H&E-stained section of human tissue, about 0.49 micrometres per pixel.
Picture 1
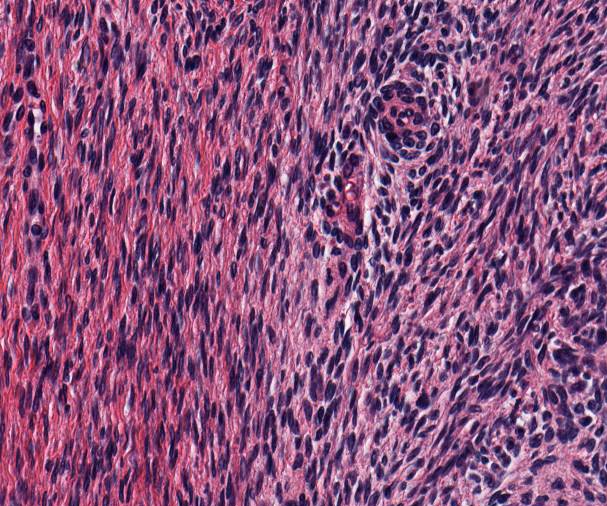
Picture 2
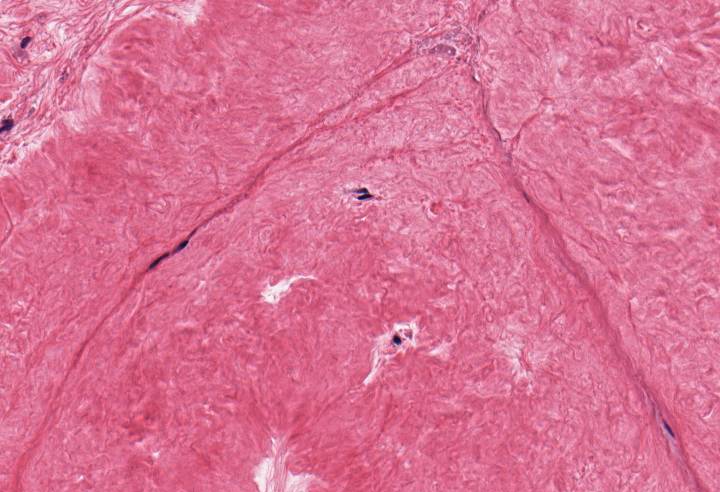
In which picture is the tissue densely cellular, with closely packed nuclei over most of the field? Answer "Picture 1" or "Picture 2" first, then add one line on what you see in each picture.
Picture 1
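In picture 1: The whole field is filled by densely packed spindle-shaped cells, with no epithelium or glands seen.
In picture 2: Nuclei are very sparse, with only a handful scattered across the field.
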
